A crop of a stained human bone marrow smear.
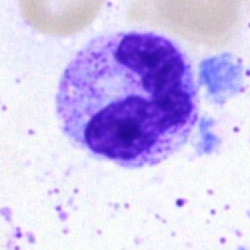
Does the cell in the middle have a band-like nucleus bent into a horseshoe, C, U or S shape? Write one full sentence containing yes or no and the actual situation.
Yes, a curved band without separate lobes is the shape of the nucleus.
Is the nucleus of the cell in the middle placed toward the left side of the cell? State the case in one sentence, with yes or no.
No, the nucleus is shifted toward the right rather than the left.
